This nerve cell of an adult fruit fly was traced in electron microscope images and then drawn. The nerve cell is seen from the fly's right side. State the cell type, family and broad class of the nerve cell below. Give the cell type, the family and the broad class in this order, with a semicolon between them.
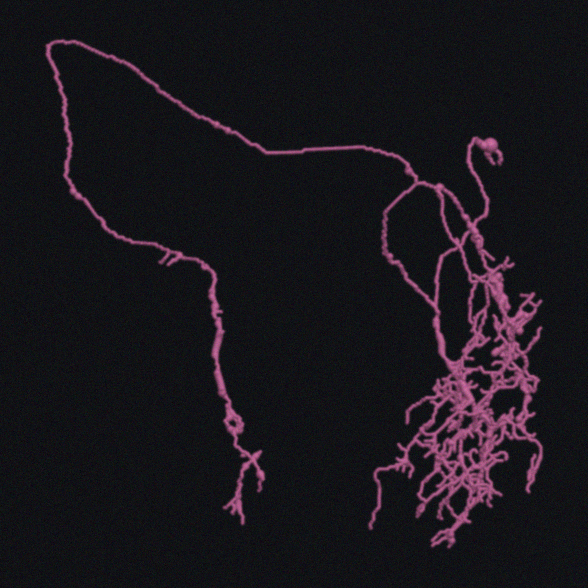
AVLP194_a; hemilineage VLPl2_medial; central-brain intrinsic neuron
